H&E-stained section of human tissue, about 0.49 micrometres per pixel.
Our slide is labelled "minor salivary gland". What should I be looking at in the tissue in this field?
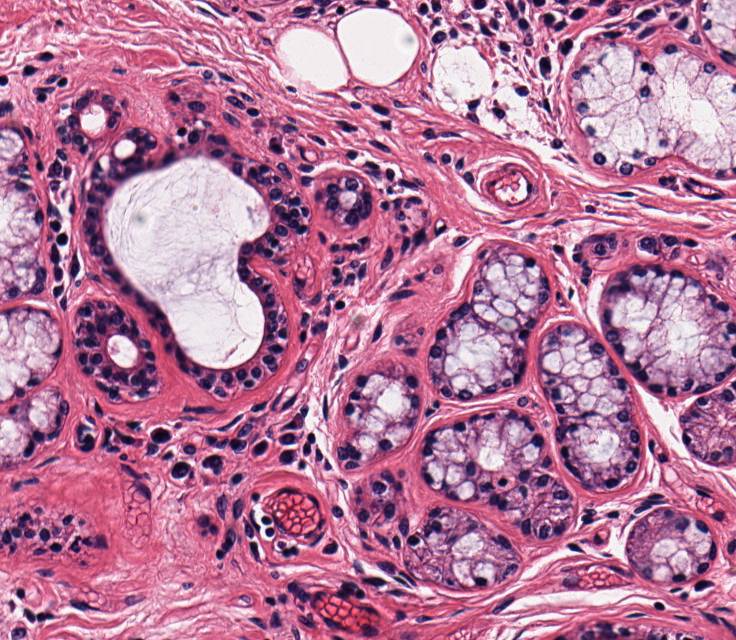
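What is shown here is minor salivary gland. Rounded groups of mucous acini fill most of the right half of the field.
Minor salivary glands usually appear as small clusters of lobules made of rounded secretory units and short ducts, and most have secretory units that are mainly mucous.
The rounded mucous groups here agree with this. Their cells have pale, foamy cytoplasm, with dark, flattened nuclei pressed against the cell base.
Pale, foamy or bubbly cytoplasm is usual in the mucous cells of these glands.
Dense pink collagenous connective tissue with scattered spindle-shaped nuclei separates the gland groups.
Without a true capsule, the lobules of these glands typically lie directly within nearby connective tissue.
That fits the tissue between the groups here. A few fat cells appear as empty rounded spaces at the top centre.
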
